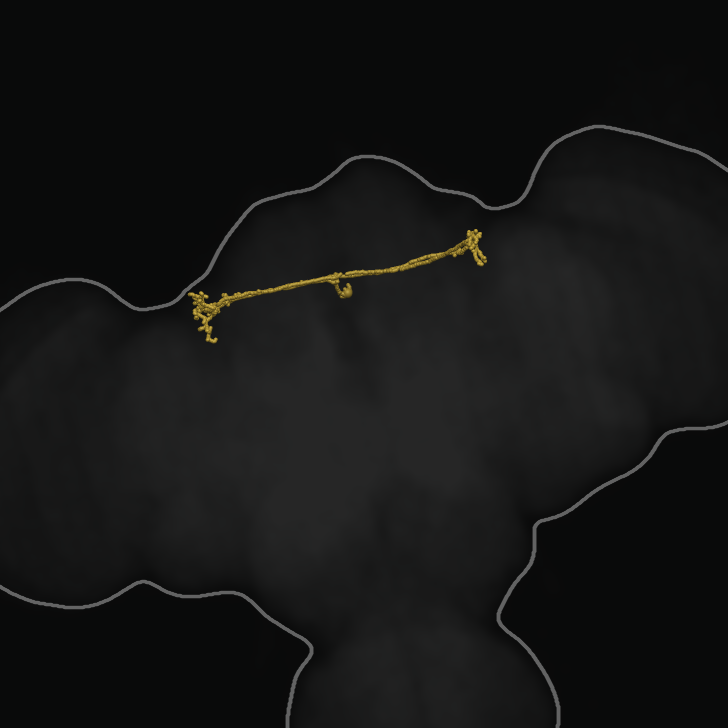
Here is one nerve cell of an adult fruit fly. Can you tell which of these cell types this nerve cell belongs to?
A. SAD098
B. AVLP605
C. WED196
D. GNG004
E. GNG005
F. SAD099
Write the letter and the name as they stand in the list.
A. SAD098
